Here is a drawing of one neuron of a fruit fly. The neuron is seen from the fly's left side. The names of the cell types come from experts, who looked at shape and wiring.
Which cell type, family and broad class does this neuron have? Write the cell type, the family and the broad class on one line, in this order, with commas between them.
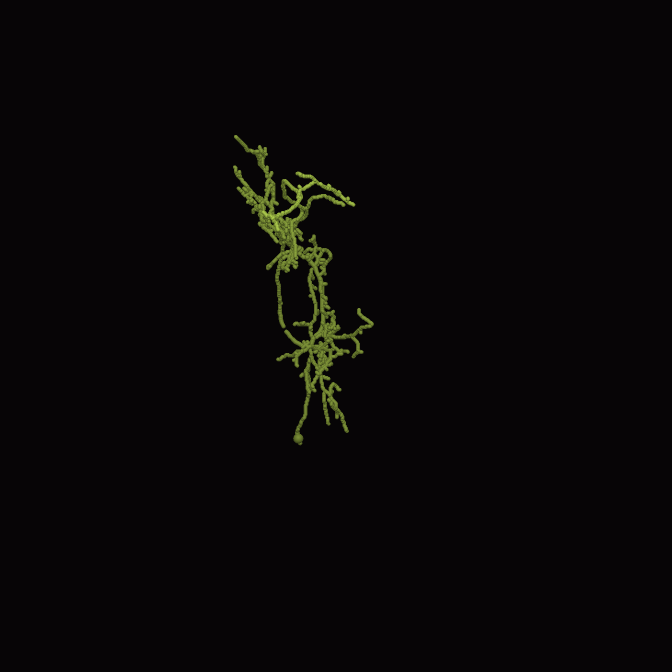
AVLP745m, hemilineage VLPl&p2_lateral, central-brain intrinsic neuron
